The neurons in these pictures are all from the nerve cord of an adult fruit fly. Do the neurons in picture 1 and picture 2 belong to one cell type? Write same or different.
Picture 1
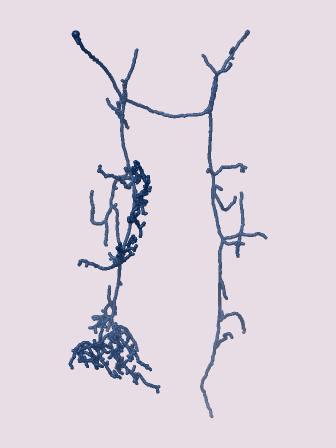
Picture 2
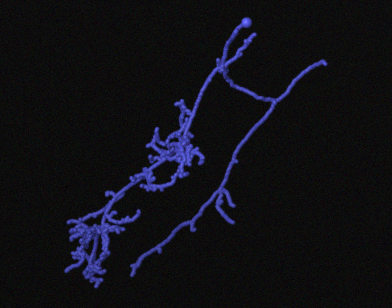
different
